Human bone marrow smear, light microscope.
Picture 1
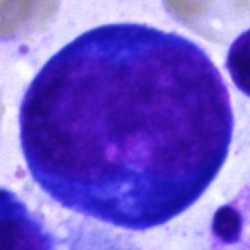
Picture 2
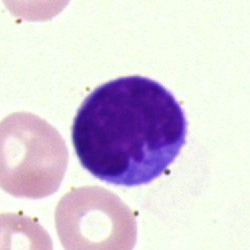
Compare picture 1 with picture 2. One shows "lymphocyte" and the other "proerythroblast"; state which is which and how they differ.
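Picture 1 shows the proerythroblast, and picture 2 the lymphocyte. Both cells, as I look at them, have a round, smooth outline, so the edge alone won't separate them. The chromatin is where they part: in picture 1 it is finely dispersed, with no coarse clumps, while in picture 2 it is dense, dark purple and coarsely clumped. In picture 2 the nucleus fills most of the cell, and I notice a small notch on its lower-right edge where it meets the cytoplasm.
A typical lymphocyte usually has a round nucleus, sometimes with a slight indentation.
The cytoplasm of that cell is scant and pale blue, forming a crescent at the lower right. In picture 1 I can find no granules, and the surface shows no projections or blebs.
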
